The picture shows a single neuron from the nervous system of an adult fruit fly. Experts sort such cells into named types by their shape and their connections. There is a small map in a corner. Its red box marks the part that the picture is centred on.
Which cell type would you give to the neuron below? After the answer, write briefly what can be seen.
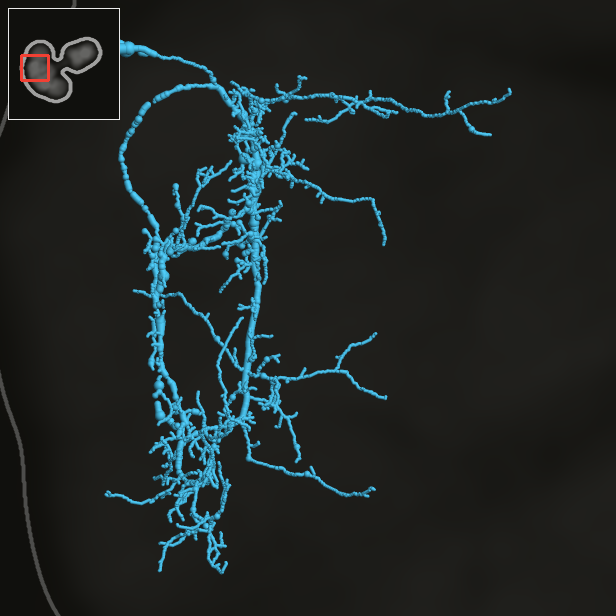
Its cell type is CL362. Its broad class is central-brain intrinsic neuron. More than a hundred branch ends can be seen. In this view it is taller than it is wide.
